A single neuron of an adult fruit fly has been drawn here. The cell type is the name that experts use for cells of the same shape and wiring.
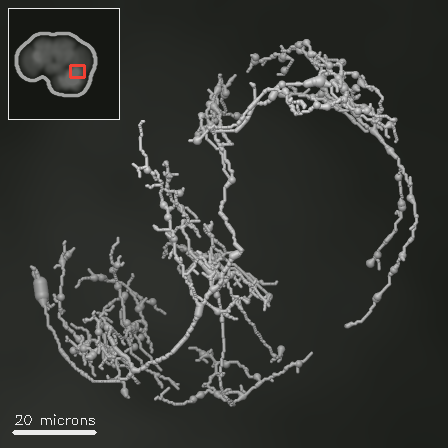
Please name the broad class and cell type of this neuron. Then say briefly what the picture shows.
This is a nerve-cord intrinsic neuron. It is of cell type INXXX263. By the scale bar it is about 95 microns wide in this view. In this view it is about as wide as it is tall.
